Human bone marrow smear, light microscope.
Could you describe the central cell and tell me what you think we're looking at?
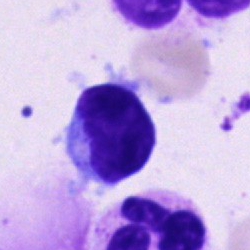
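First, the cytoplasm is scant, forming a pale blue rim mostly on the left of the nucleus. Next, the chromatin stains dark purple and looks dense and fairly even throughout. Then the outline: irregular and ragged rather than smooth, with small wispy pale projections at the top and on the left. The cell is a lymphocyte.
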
